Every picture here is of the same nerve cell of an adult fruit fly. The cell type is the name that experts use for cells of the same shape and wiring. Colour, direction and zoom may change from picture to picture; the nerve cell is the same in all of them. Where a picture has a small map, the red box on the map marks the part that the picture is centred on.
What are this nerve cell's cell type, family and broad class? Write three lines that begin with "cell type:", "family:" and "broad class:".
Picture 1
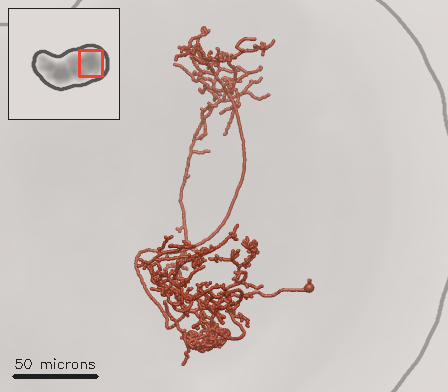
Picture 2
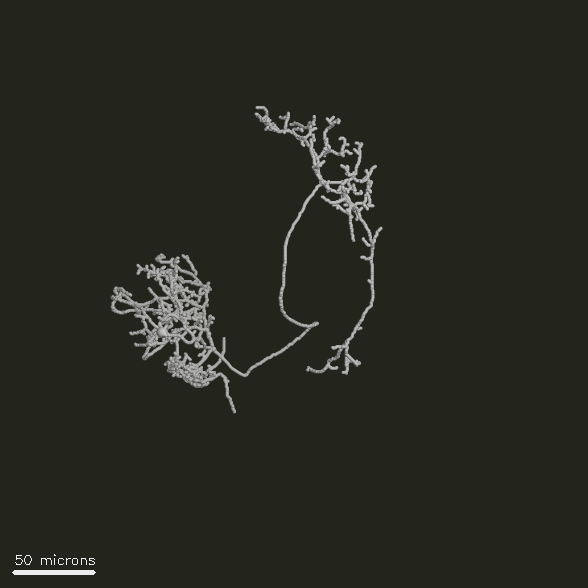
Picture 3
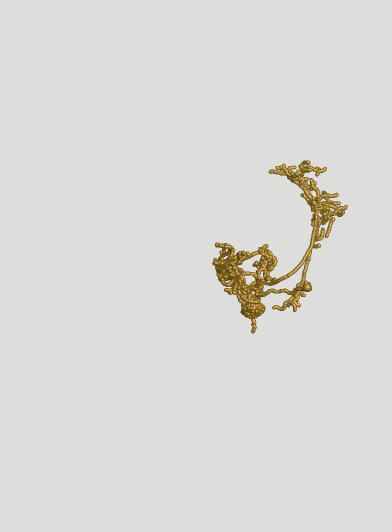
cell type: M_l2PNl22
family: hemilineage ALl1_ventral
broad class: central-brain intrinsic neuron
